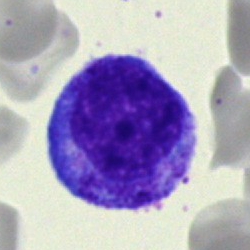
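Promyelocyte, the central cell in a stained human bone marrow smear. Its outline is round. A dark round spot lies near the centre of the nucleus. Fine purple granules are scattered through the cytoplasm below the nucleus. No vacuoles are present in the cytoplasm.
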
